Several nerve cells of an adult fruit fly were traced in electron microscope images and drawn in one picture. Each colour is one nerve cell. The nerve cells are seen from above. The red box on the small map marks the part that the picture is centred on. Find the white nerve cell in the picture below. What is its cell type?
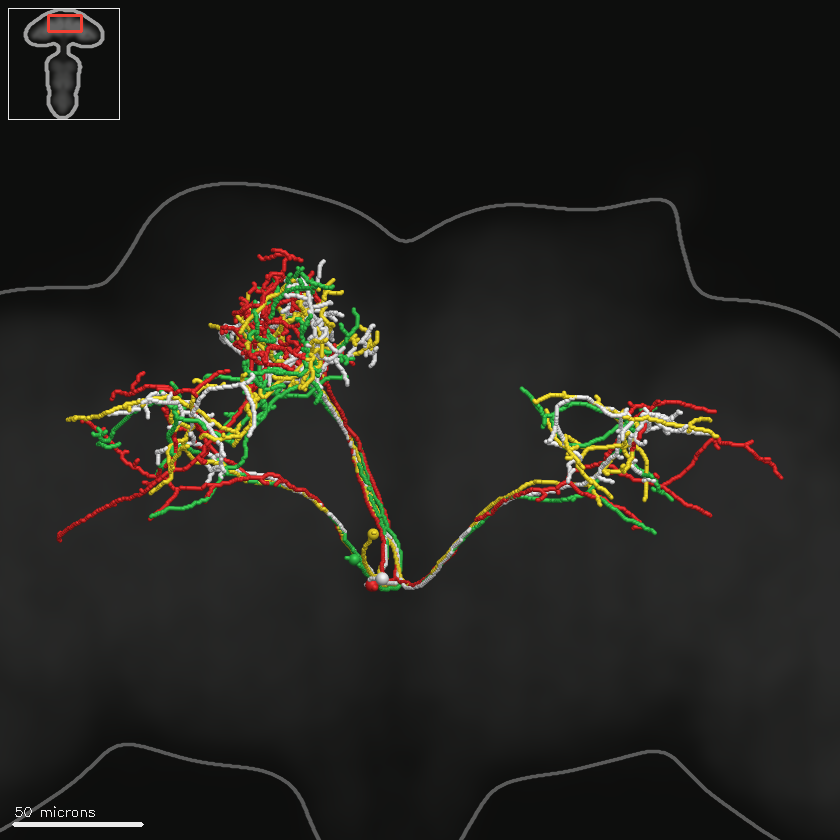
CRE096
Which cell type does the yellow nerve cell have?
CB3874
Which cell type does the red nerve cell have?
CRE092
